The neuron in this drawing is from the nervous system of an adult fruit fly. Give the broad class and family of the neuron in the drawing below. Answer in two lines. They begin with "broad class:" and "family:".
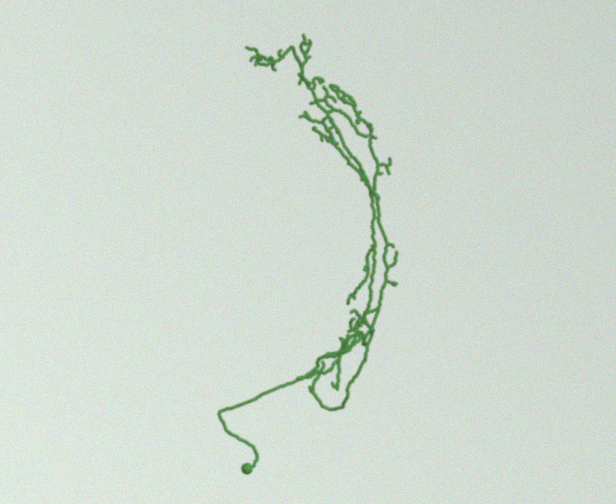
broad class: central-brain intrinsic neuron
family: hemilineage DM5_ventral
